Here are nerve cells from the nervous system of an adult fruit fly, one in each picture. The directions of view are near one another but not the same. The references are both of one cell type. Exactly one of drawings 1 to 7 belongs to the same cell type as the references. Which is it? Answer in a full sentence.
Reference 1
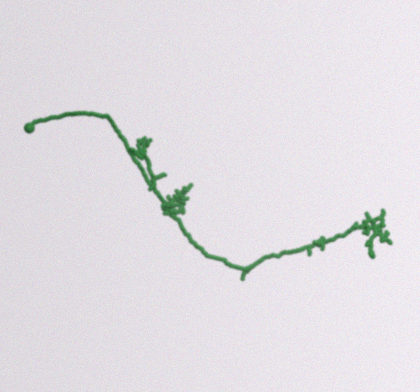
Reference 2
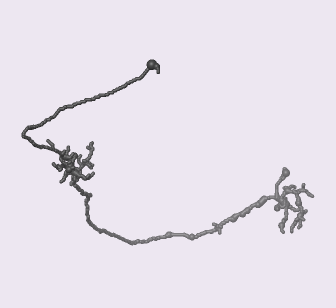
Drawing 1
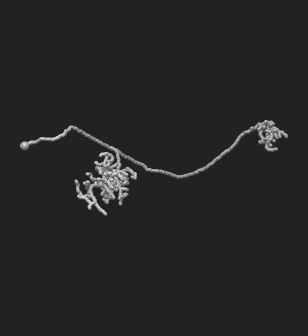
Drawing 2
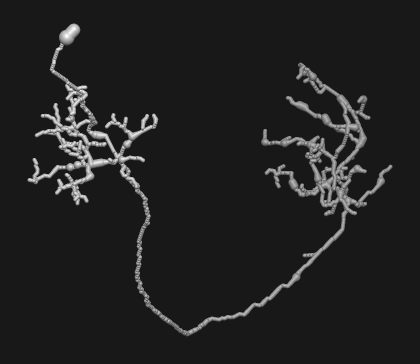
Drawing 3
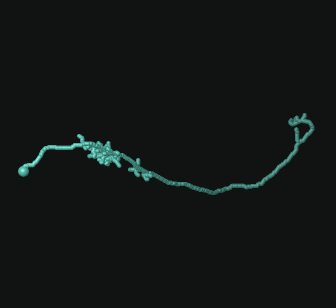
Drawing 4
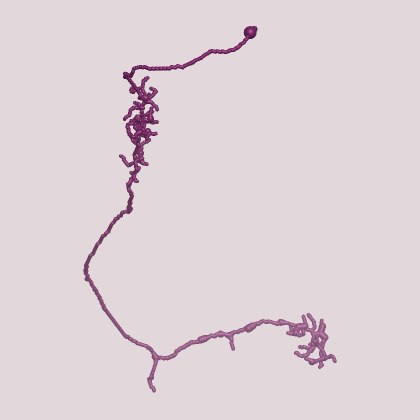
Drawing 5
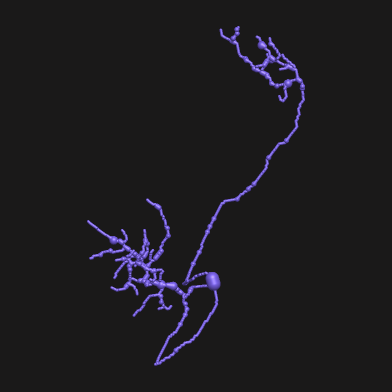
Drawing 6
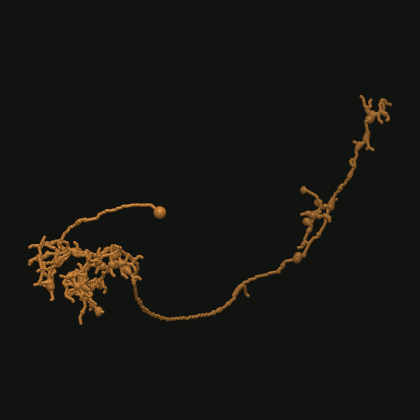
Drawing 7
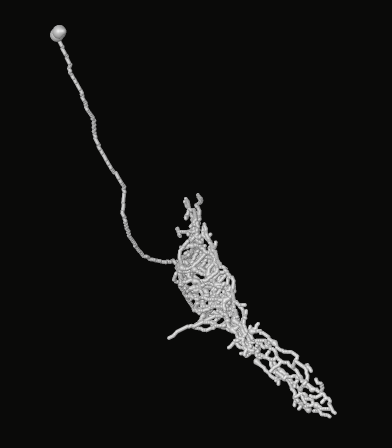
Drawing 4 shows a nerve cell of the same cell type.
